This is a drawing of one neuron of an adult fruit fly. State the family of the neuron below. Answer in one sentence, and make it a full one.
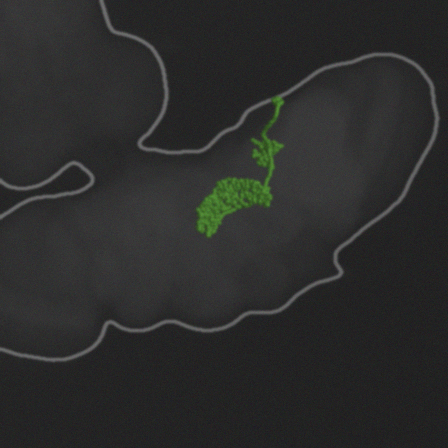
Among the members of family hemilineage DL1_dorsal is this neuron.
